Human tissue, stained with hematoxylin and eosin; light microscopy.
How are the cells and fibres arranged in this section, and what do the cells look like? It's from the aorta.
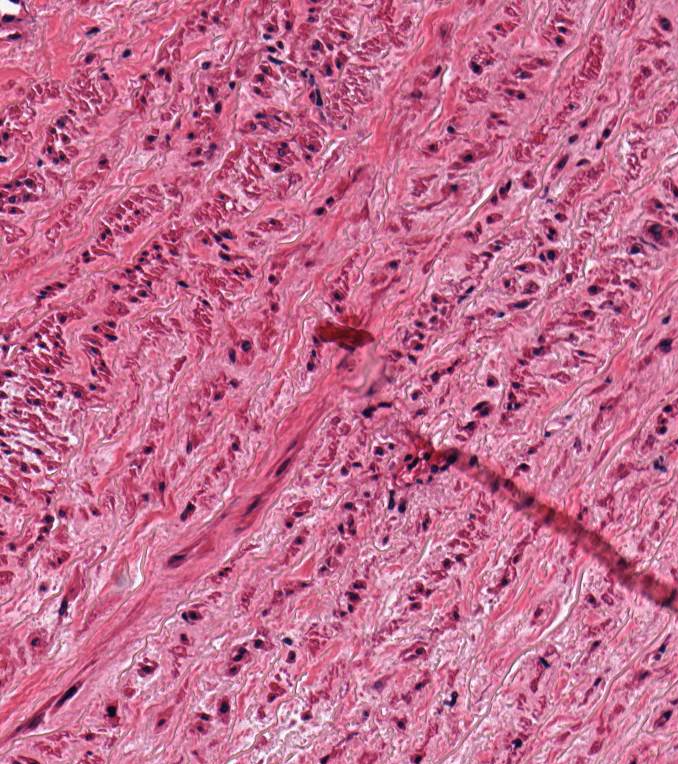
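Checked across the field, the fibres come as densely packed pink bundles interlacing in differing directions throughout. The nuclei, the second item, are small, dark, oval to elongated and scattered fairly evenly among the fibres. On glands and epithelium the answer is negative: neither is present anywhere. Fat cells, the final point, are likewise not seen.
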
